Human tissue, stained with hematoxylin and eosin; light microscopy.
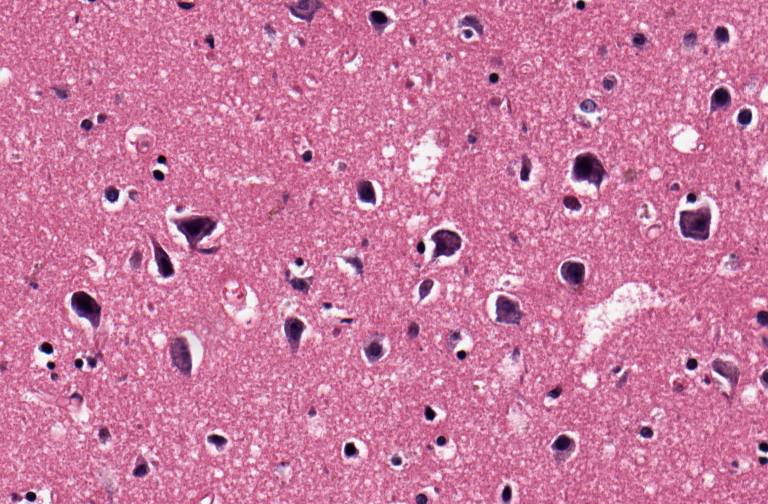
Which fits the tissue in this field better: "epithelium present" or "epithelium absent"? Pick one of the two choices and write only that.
Epithelium absent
